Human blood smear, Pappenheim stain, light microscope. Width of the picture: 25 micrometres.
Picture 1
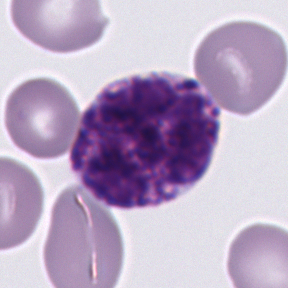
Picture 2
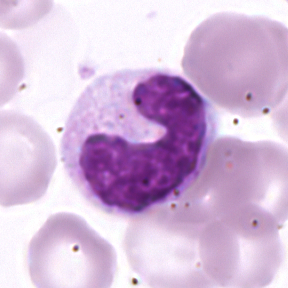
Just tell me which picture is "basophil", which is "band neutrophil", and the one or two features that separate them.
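Looking at the first picture, I'd call that cell a basophil, and the cell in the second picture a band neutrophil. In picture 1, coarse dark purple granules seem to be spread over the entire cell, so densely that they cover the nucleus and hide where it ends.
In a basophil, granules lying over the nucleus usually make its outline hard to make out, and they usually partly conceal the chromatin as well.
The dark material there gathers into irregular clumped masses, not into one smooth round body.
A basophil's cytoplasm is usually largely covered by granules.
This cell measures roughly 14 by 11 micrometres, and its upper right edge touches a red cell.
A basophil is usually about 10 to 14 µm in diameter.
The second cell looks quite different: its outline is round and smooth, about 13 micrometres across, and its pale greyish lilac cytoplasm holds only fine, faint, dust-like granules. Its nucleus sits toward the lower right, takes up about 60% of the cell's area, and shows no nucleolus. I also notice tiny dark dots scattered over the red cells and the background.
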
